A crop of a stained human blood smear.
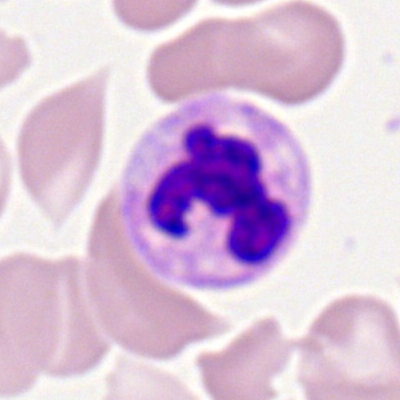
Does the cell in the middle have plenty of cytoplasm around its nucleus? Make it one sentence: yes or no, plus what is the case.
Yes, this cell has broad cytoplasm around its nucleus.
